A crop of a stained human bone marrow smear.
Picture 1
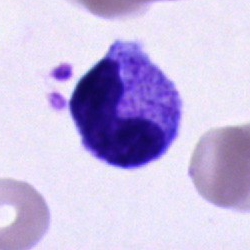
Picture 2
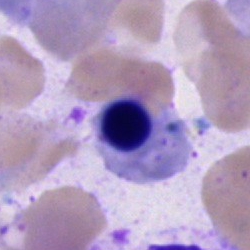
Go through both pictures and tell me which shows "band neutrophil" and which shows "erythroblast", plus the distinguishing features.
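Identification: band neutrophil in picture 1, erythroblast in picture 2. Picture 1 nucleus: occupies the left and lower parts of the cell, curving around the cytoplasm.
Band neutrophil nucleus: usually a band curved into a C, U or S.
Picture 2 nucleus: off-centre, toward the upper left. Chromatin dense in both: very dark purple in picture 1, nearly black with almost no visible texture in picture 2.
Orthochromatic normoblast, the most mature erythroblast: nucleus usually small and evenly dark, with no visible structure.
No nucleolus seen in either. Cytoplasm: lilac and mainly upper right in picture 1; pale greyish blue and mostly below and right of the nucleus in picture 2.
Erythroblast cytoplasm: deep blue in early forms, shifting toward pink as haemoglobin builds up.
Outline: roughly round and smooth in picture 1, irregular in picture 2. Picture 1 cytoplasm: no clear vacuoles.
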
